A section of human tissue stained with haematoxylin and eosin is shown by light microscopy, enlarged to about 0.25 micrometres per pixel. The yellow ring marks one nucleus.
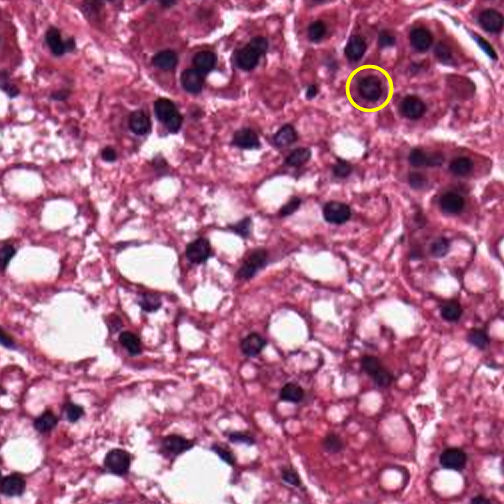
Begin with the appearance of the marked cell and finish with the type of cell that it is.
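The nucleus is round, dark and evenly stained, and sits near the middle of the cell; it is about the same size as the neighbouring nuclei. It lies packed among similar cells with round dark nuclei and pink cytoplasm, separated from them by only faint borders. It is an adrenal cortical cell.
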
